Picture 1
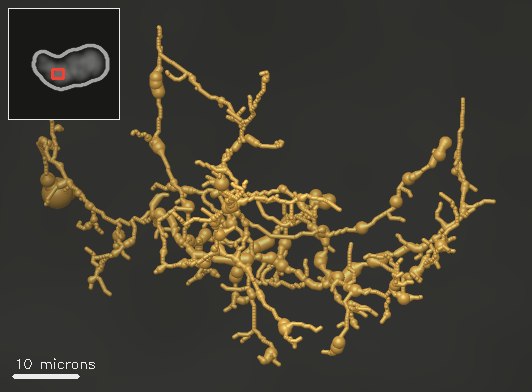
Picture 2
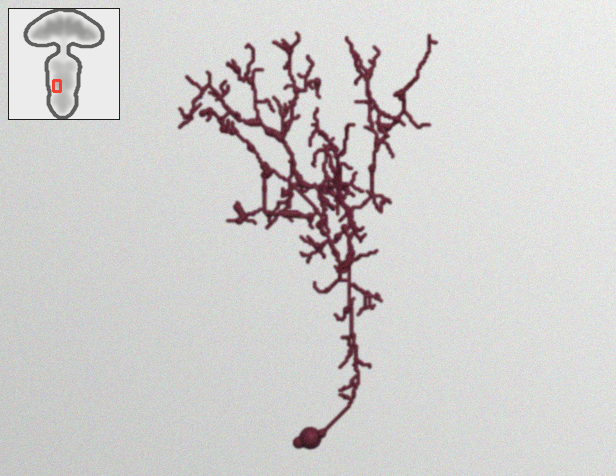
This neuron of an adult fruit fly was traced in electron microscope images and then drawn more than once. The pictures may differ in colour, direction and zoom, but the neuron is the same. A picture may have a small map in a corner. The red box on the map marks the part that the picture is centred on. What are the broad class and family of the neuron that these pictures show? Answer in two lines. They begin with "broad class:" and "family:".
broad class: nerve-cord intrinsic neuron
family: hemilineage 20A.22A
